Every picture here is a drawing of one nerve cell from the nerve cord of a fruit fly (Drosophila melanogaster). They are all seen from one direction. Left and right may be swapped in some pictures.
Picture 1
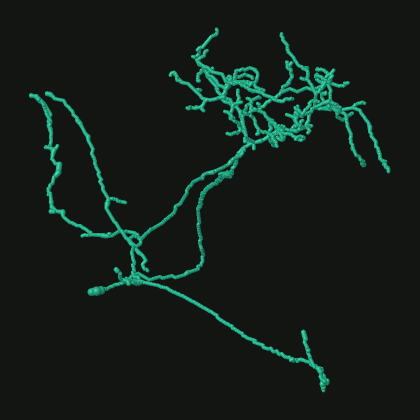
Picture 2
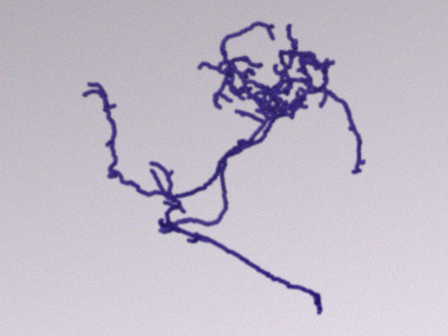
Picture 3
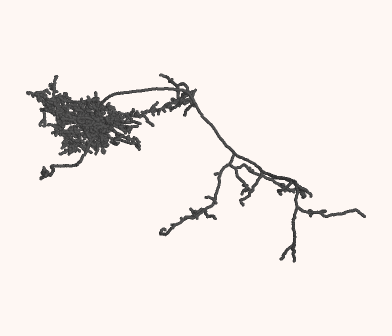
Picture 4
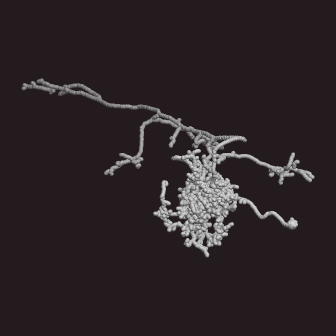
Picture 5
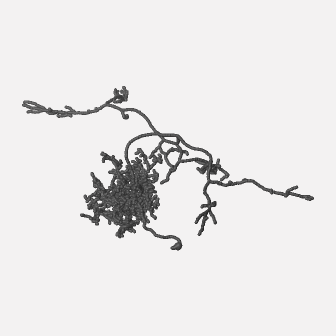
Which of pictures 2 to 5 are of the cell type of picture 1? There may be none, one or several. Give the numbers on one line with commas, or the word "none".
2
